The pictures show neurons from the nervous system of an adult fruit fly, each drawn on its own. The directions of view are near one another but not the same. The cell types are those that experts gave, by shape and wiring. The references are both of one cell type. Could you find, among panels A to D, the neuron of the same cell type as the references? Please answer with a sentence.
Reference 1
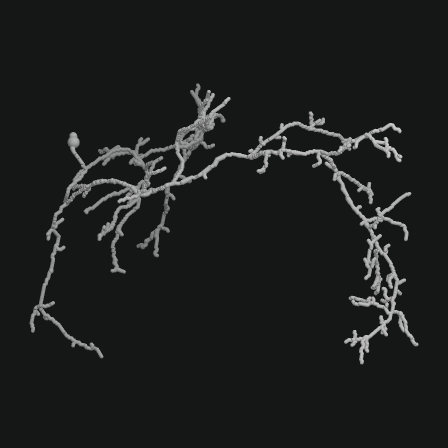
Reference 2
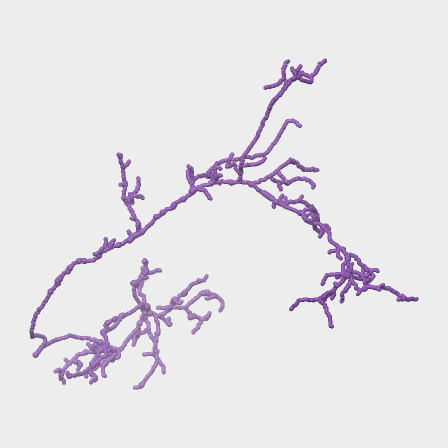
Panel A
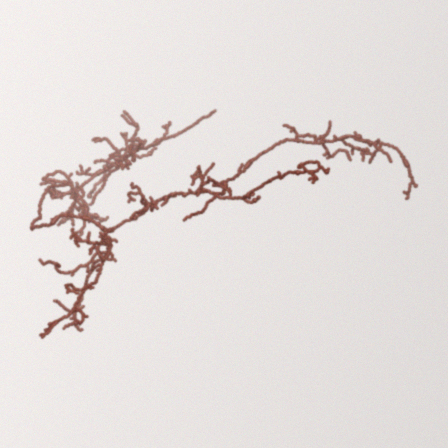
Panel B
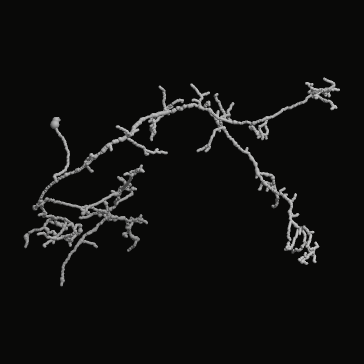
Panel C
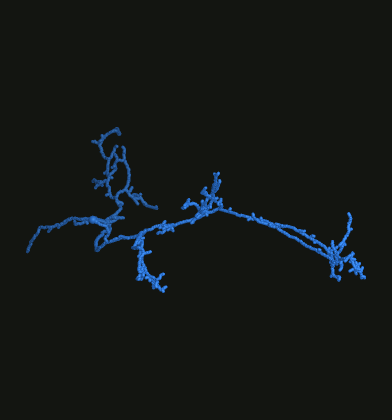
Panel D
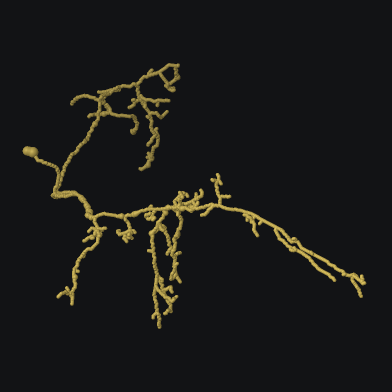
Panel B shows a neuron of the same cell type.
